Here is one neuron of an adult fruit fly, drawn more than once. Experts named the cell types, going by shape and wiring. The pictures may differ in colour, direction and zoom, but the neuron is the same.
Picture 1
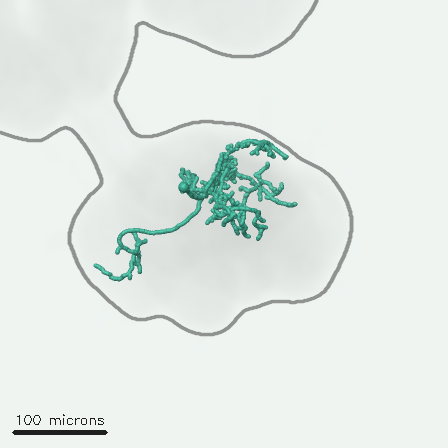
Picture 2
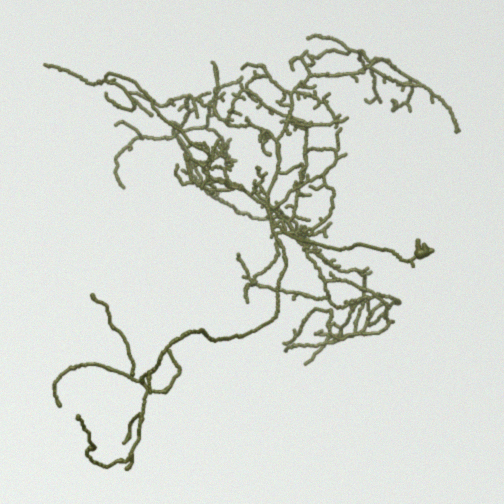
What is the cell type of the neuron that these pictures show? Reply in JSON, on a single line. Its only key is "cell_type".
{"cell_type": "IN01A041"}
